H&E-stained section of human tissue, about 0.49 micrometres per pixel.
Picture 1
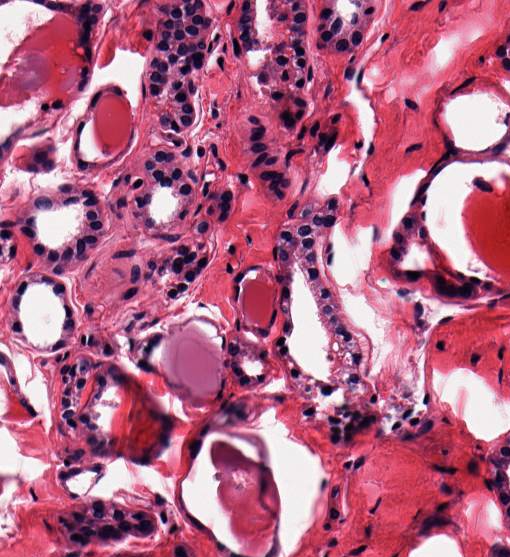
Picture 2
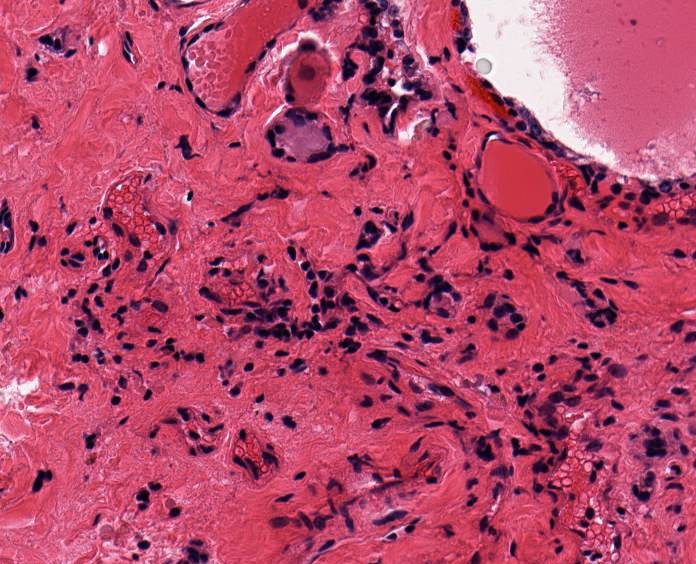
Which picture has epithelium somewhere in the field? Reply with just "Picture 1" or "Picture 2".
Picture 1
